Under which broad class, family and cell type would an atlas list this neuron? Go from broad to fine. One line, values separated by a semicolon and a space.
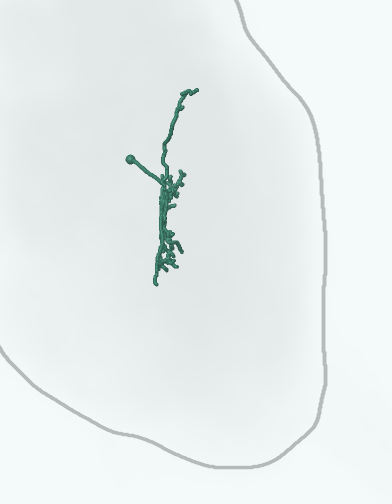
visual projection neuron; LC; LC27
